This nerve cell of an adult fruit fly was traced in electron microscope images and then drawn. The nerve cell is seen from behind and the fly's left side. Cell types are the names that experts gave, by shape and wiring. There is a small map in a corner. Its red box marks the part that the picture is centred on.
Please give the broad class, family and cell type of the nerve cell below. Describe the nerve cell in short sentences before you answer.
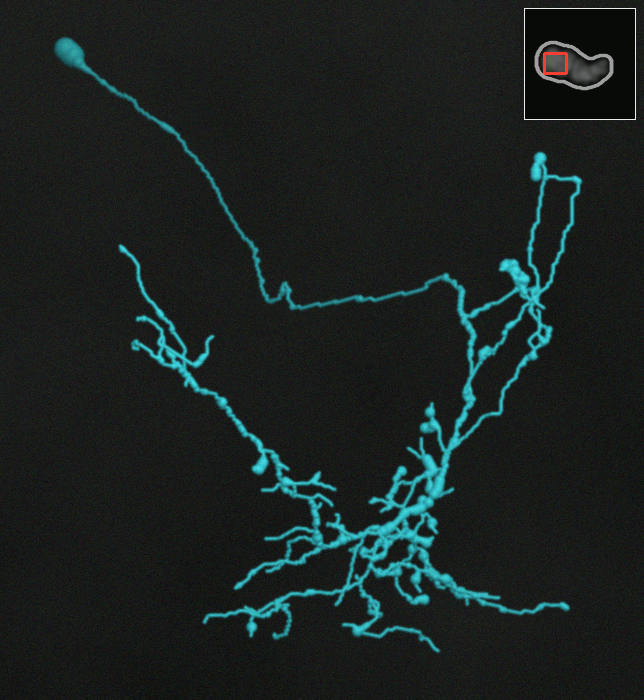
The cell body can be seen at the upper left of the picture. The picture shows dozens of branch ends. Its broad class is central-brain intrinsic neuron. Its family is hemilineage WEDd2. It is of cell type AMMC002.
